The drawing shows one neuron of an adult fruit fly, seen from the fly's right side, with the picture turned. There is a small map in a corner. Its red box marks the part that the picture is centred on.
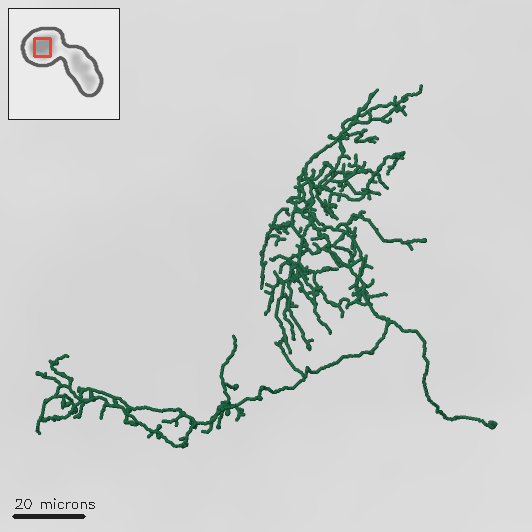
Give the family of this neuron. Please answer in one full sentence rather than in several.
The neuron is sorted into family LoVP.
